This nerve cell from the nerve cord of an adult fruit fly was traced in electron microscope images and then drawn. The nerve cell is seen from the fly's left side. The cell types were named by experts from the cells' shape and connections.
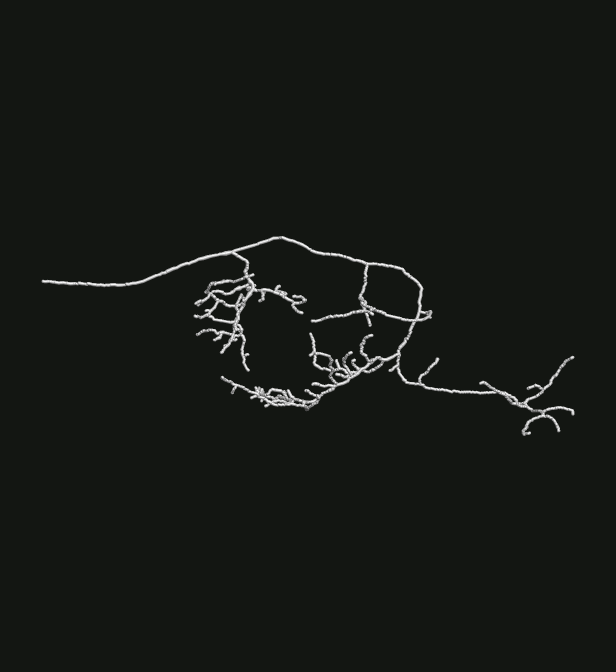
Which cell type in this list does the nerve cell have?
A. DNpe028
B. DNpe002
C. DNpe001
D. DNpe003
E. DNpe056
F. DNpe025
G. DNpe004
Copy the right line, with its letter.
F. DNpe025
